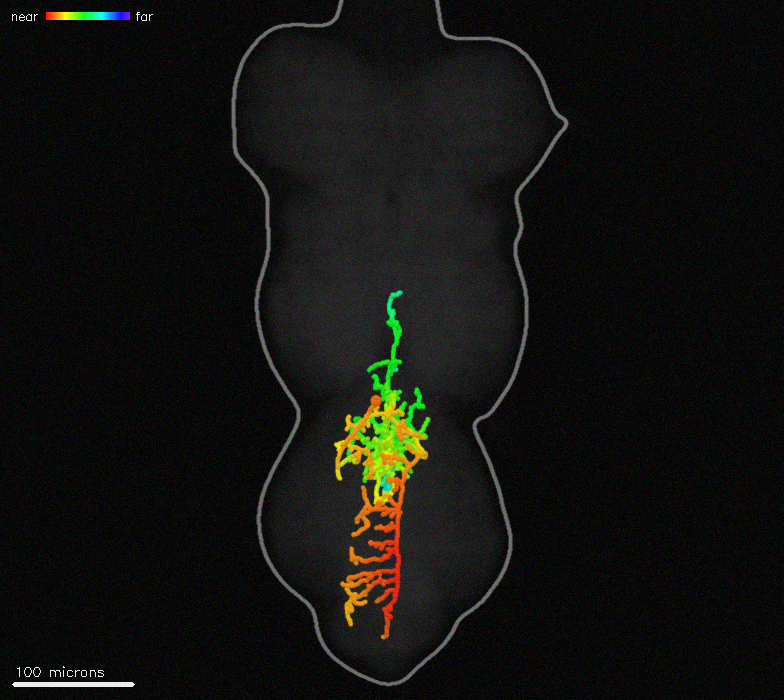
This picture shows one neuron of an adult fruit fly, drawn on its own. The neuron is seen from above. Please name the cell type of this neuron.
IN23B095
